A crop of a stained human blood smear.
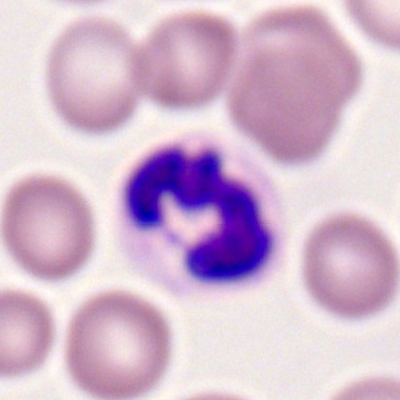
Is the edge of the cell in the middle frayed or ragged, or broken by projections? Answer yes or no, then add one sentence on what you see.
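No. The cell has a round, smooth outline.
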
